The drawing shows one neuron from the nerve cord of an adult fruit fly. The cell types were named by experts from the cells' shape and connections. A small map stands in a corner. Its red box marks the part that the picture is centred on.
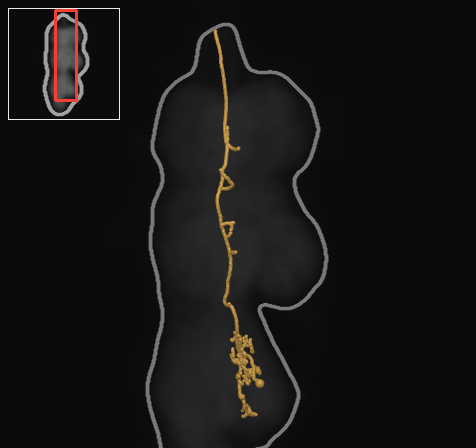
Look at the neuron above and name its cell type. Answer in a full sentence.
The cell type is AN10B039.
